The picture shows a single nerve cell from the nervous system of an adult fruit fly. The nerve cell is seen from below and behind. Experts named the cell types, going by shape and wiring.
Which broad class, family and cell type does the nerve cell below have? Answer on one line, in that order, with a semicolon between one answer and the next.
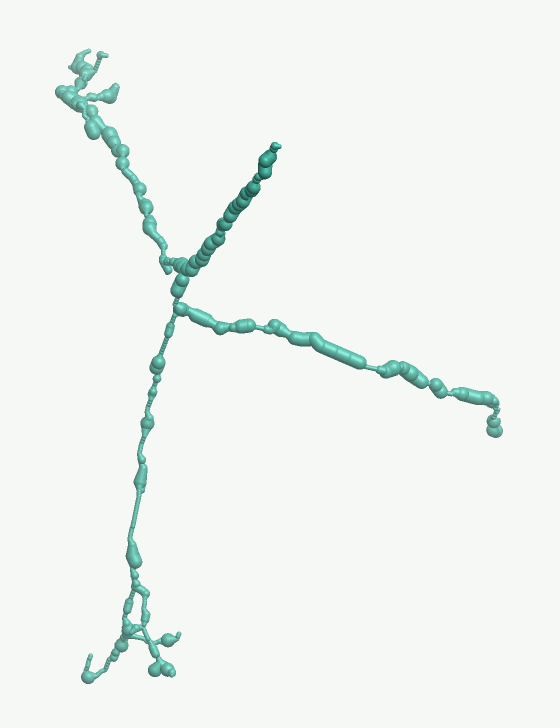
sensory neuron entering the nerve cord; class mechanosensory proprioceptive; SNpp50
